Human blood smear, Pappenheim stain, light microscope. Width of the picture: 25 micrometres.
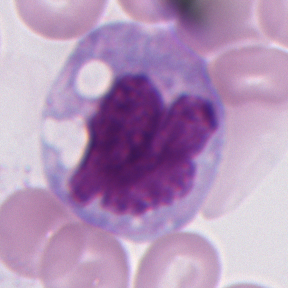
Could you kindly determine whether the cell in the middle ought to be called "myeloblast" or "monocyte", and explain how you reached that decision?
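Monocyte, not myeloblast. Nucleus irregular, deeply folded into lobes; chromatin dark purple. Cytoplasm plentiful, pale greyish-blue, with one round clear vacuole above and to the left of the nucleus.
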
